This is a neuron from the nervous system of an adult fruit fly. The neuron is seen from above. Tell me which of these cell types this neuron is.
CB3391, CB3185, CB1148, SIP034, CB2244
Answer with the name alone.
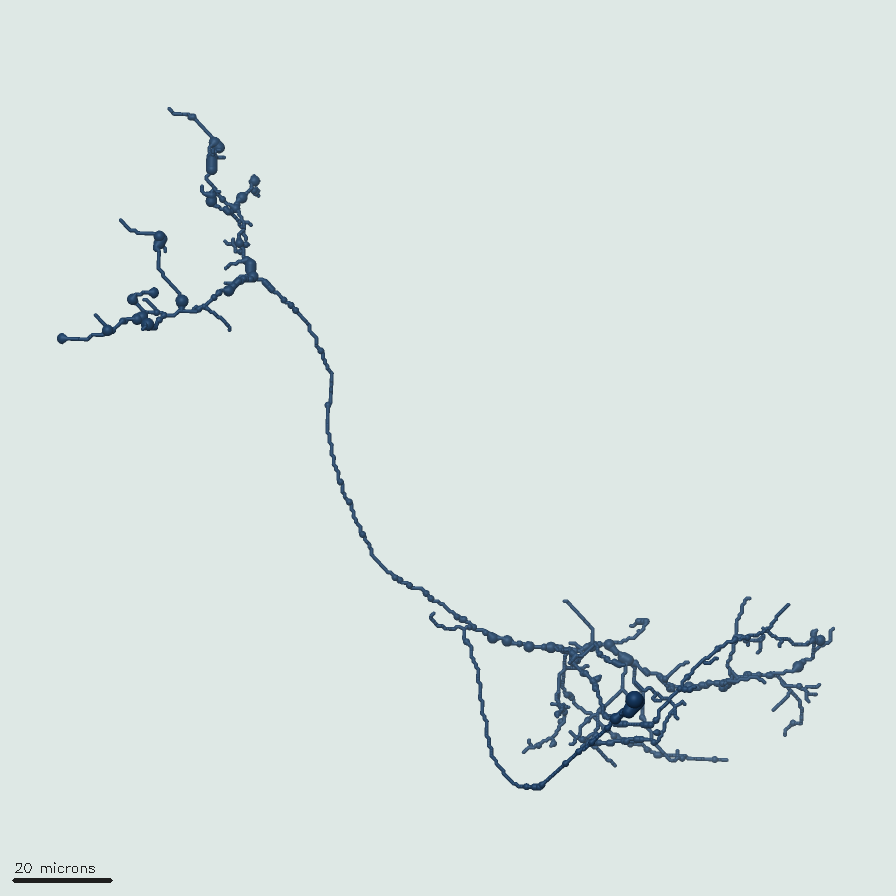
CB3185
